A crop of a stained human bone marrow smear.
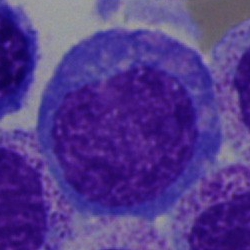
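Promyelocyte, central cell, stained human bone marrow smear, light microscopy. The outline is smooth and round. Blue cytoplasm rims the entire nucleus, in a band wider above than below. Image slightly out of focus.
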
